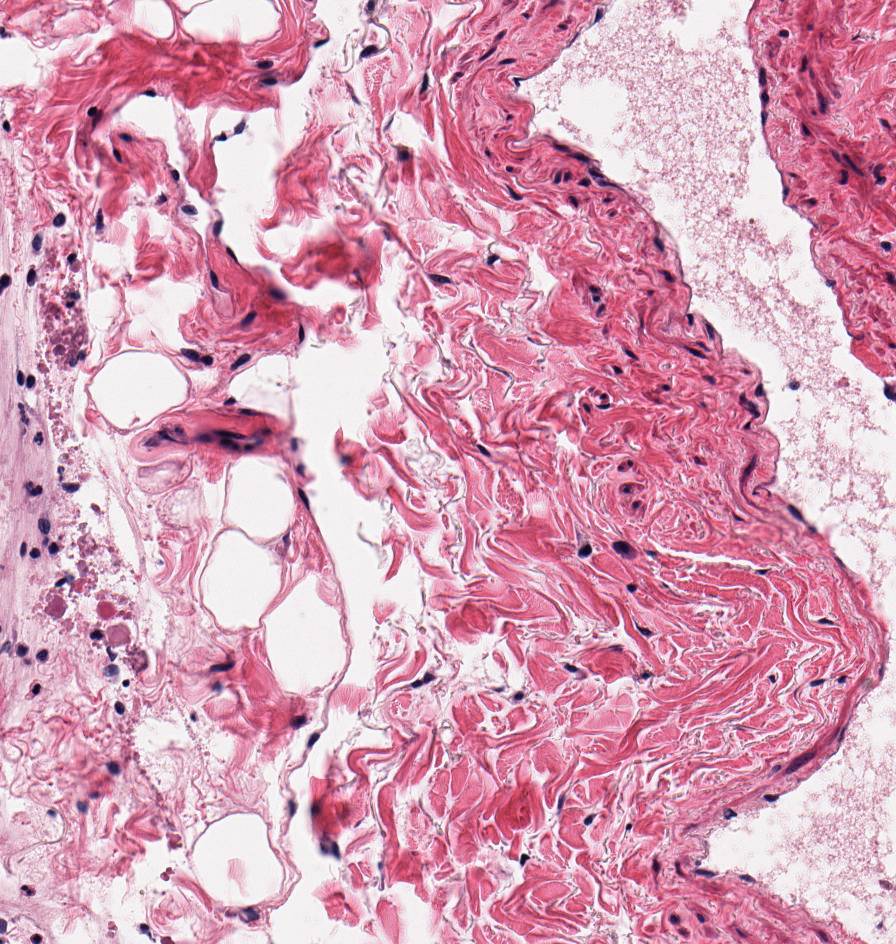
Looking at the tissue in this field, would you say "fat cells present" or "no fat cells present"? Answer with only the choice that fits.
Fat cells present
